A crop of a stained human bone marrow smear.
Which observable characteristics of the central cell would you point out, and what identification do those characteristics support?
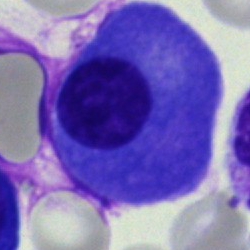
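Notice the nucleus sitting off-centre, over toward the left side. There's plenty of cytoplasm here, covering far more area than the nucleus does. You won't find any granules in it, and no clear vacuoles either. This one's a plasma cell.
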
